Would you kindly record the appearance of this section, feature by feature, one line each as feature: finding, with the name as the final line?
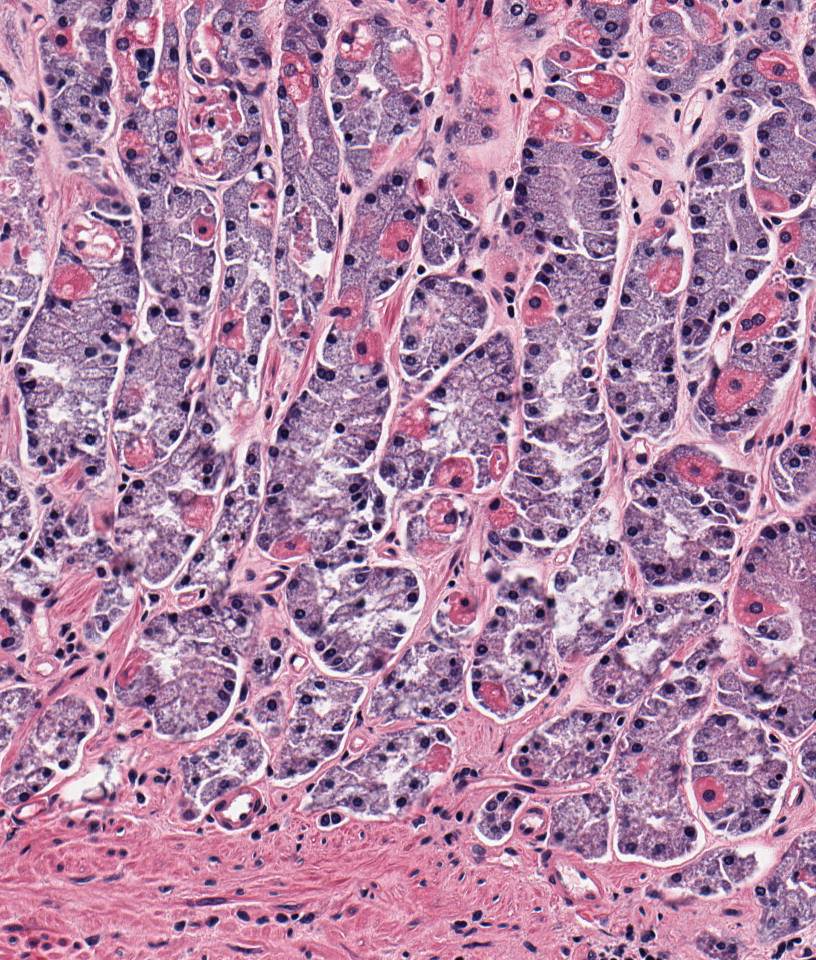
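Gland cells: mostly chief cells, purple-grey, finely granular cytoplasm, small round basal nuclei
Among them: larger parietal cells, bright pink cytoplasm, one central round nucleus
Stroma: only thin pink strands, sparse spindle-shaped nuclei
Bottom edge: horizontal band of pink smooth muscle fibres beneath glands
Name: stomach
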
